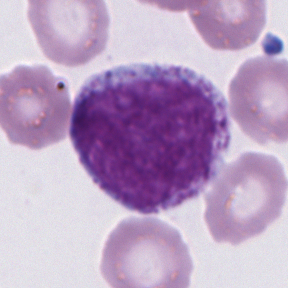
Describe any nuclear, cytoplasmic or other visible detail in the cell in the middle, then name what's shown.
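The outline is broad at the top and narrows to a rounded lower end, giving a somewhat heart-like shape. Chromatin is finely stippled and fairly even across the nucleus, with no coarse dark clumps. Small dark purple-blue granules are scattered along the margin, clearest at top and right. No vacuoles are seen. It is a myelocyte.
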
